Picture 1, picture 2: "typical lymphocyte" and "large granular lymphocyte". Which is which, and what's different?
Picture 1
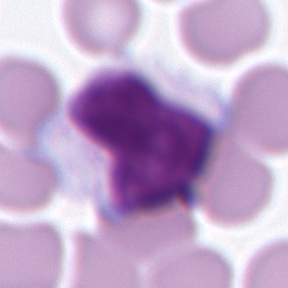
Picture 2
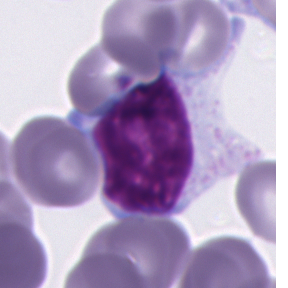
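Picture 1: typical lymphocyte. Picture 2: large granular lymphocyte. Granules: none in picture 1; fine pink-purple granules scattered through the cytoplasm in picture 2.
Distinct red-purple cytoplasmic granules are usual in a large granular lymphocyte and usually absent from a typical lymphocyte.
Cytoplasm: very pale, almost colourless with a faint bluish tinge in picture 1; in picture 2, bluer at the margin than at the centre, no vacuoles.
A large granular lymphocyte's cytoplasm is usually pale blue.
Chromatin: dark purple in both; dense in picture 1, coarsely clumped with paler patches between clumps in picture 2. Nucleoli: none seen in picture 1. Outline, picture 2: irregular, moulded against neighbouring red cells that press on it at top, left and bottom.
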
